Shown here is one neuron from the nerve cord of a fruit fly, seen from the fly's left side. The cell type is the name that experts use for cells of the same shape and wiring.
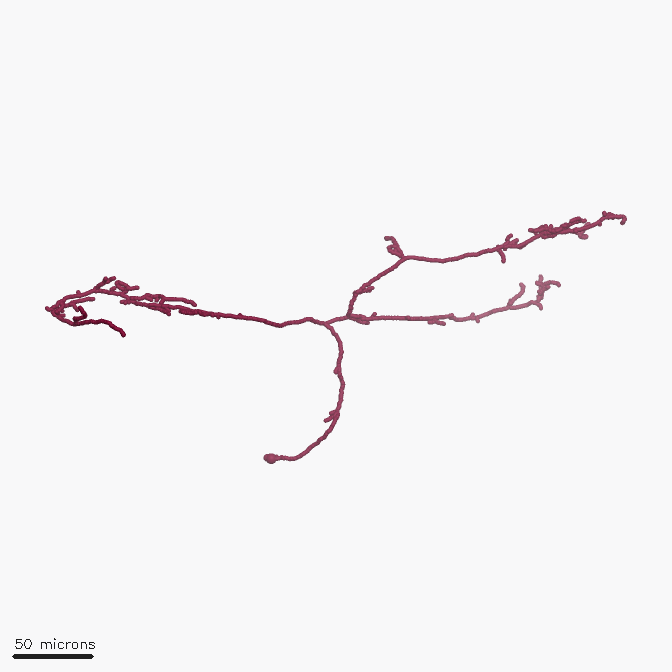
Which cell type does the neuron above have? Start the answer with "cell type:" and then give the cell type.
cell type: IN06B062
